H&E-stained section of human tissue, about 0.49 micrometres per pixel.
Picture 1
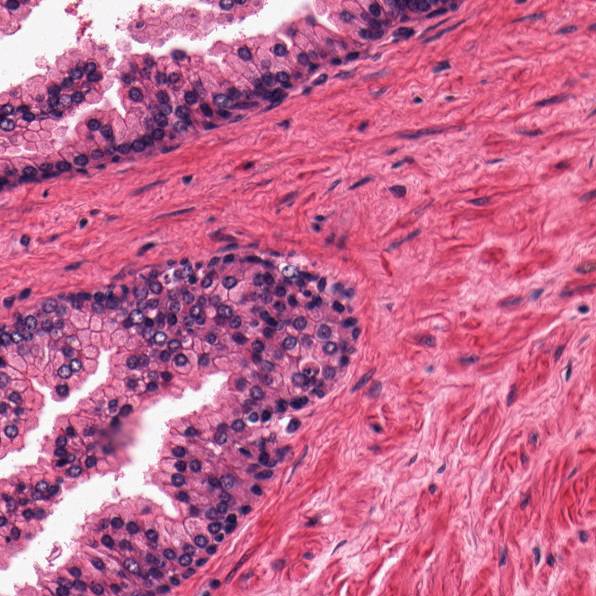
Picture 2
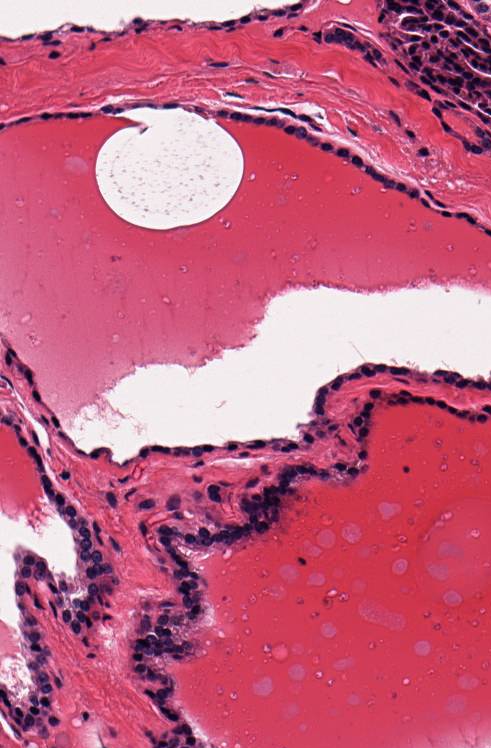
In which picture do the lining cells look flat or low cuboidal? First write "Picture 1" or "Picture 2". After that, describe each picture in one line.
Picture 2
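In picture 1: The lining cells are tall columnar cells with pale, clear-looking cytoplasm.
In picture 2: Along the upper space the lining is a single layer of flattened cells with dark nuclei.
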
